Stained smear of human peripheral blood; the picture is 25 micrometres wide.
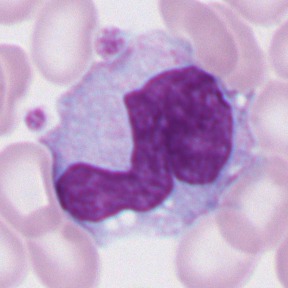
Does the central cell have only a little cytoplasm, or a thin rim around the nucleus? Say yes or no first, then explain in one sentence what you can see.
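No. The cytoplasm is abundant and pale grey-blue.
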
